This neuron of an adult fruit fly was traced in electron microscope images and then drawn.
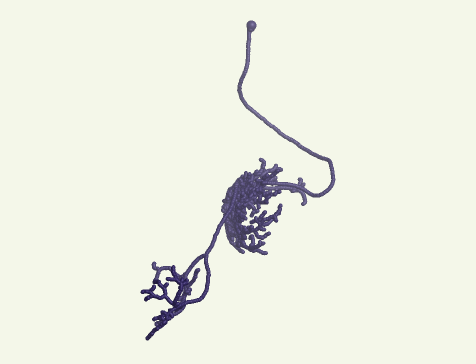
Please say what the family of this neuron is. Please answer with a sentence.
The family is hemilineage 01A.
